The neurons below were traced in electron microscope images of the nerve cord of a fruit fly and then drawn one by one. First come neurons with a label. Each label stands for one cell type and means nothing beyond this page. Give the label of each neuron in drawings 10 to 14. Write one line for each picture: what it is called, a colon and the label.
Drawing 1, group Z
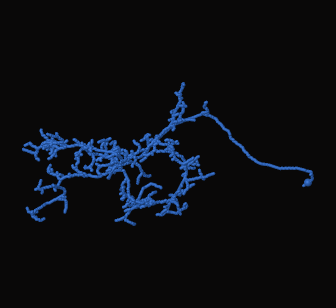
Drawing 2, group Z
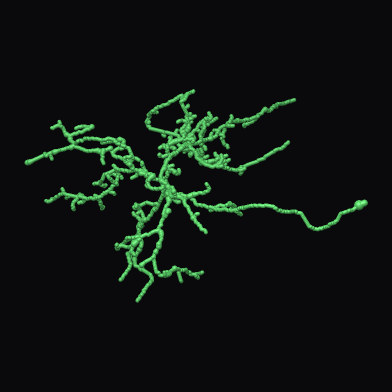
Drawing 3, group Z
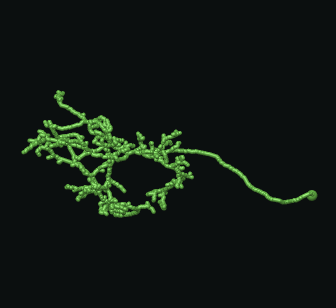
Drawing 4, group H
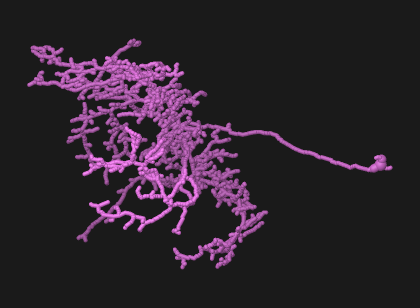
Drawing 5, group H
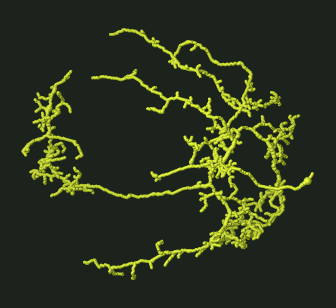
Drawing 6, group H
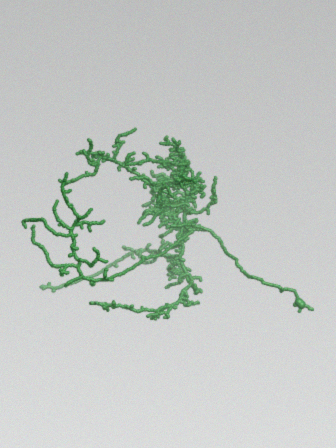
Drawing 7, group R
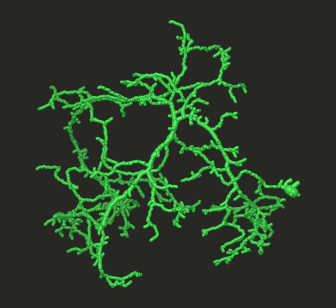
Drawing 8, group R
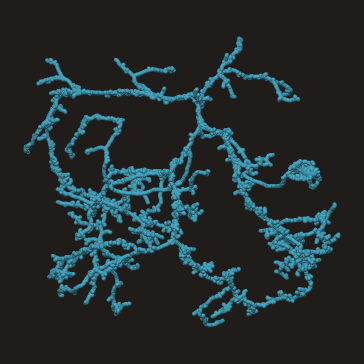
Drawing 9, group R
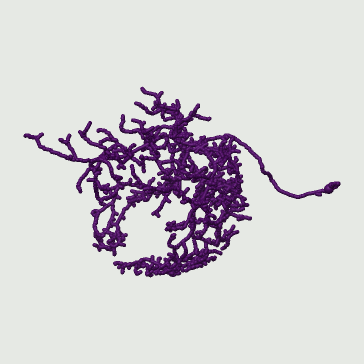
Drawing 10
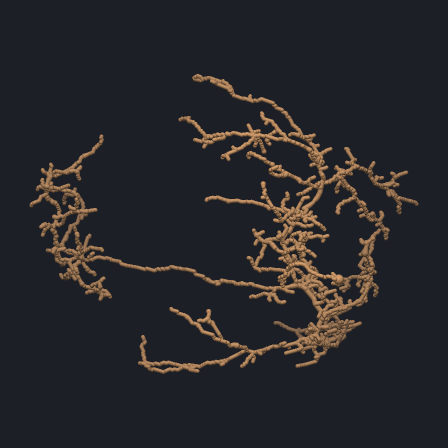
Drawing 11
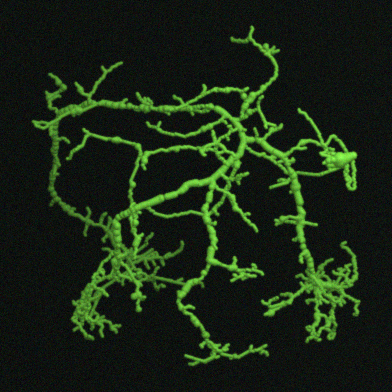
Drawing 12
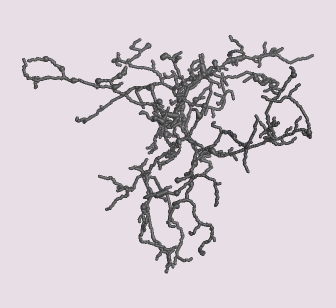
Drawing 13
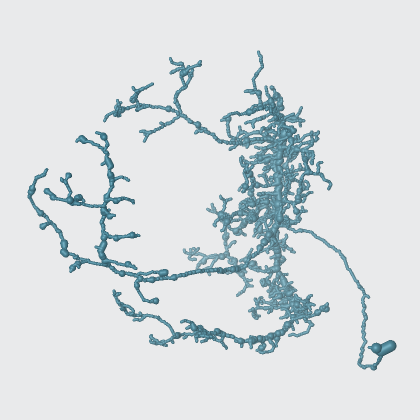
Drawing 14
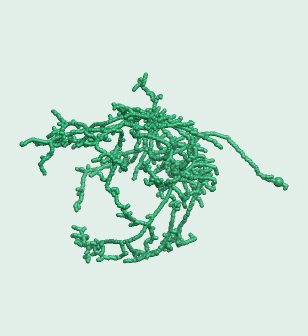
10: group H
11: group R
12: group Z
13: group H
14: group R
